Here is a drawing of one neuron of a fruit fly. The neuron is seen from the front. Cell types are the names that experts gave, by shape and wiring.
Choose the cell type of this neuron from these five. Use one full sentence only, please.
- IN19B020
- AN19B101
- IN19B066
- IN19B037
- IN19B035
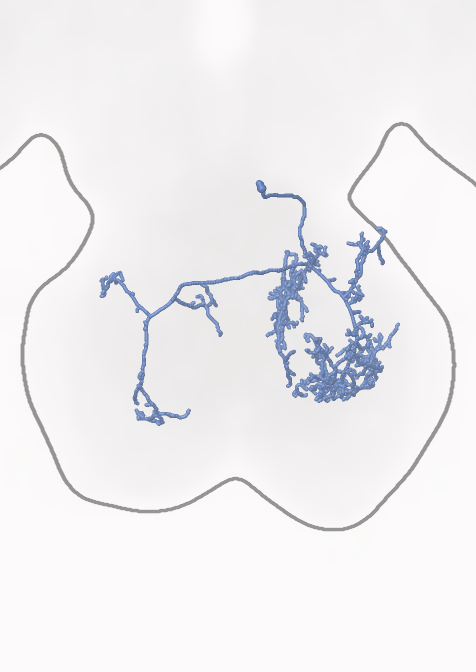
This particular neuron has the cell type IN19B035.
